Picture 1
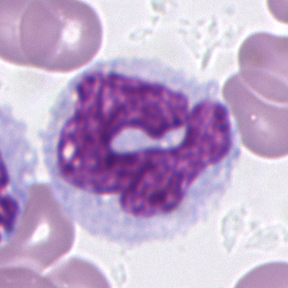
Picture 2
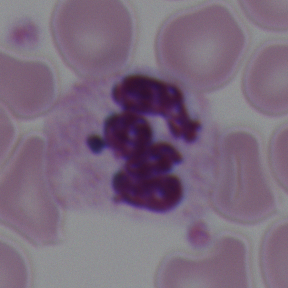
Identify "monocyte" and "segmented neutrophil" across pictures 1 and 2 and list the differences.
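Picture 1 shows a monocyte; picture 2 shows a segmented neutrophil. In picture 1 the cell outline is roughly round, and the nucleus is folded into a loop around a pale central gap, with chromatin that is lacy and streaked rather than coarsely clumped. In picture 2 the nucleus lies toward the right side of the cell, leaving a wider band of cytoplasm on the left, and a small, dark, round dot sits at the left edge of the nucleus. The cytoplasm differs as well: pale grey-blue in picture 1, but abundant and pale pinkish-lilac in picture 2, where it contains fine, faint pinkish granules.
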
